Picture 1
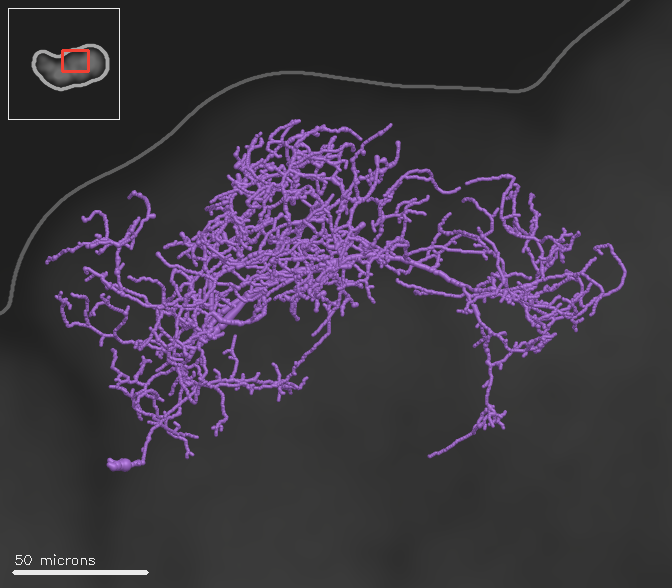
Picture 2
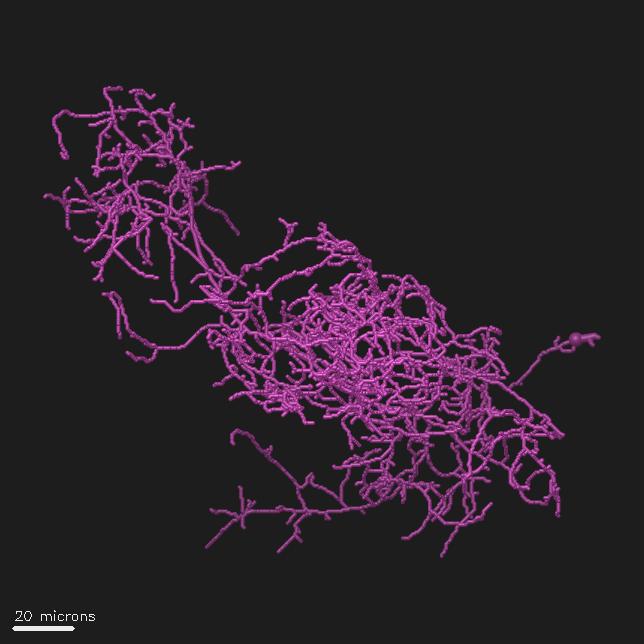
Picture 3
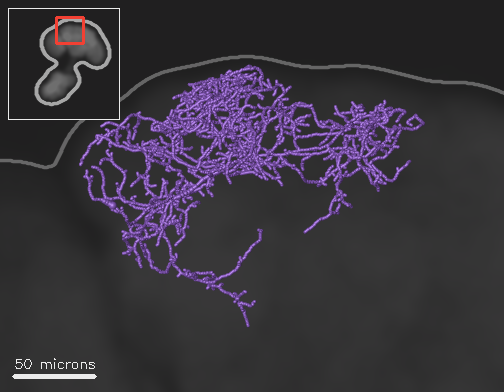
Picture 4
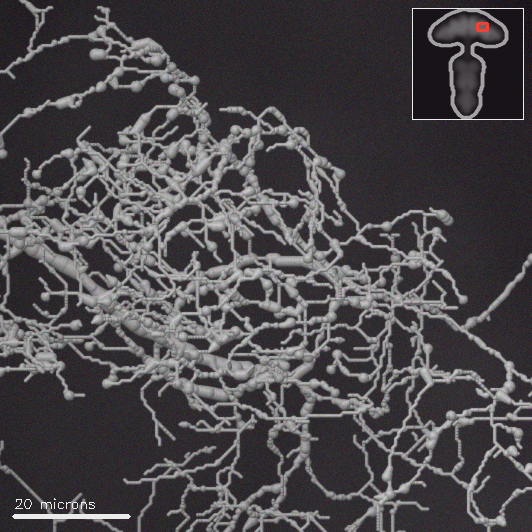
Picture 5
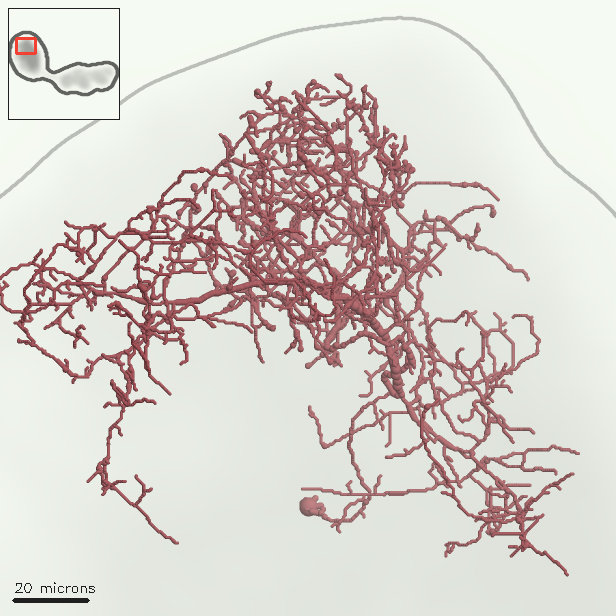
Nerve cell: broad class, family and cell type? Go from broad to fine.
central-brain intrinsic neuron; LHCENT; LHCENT10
